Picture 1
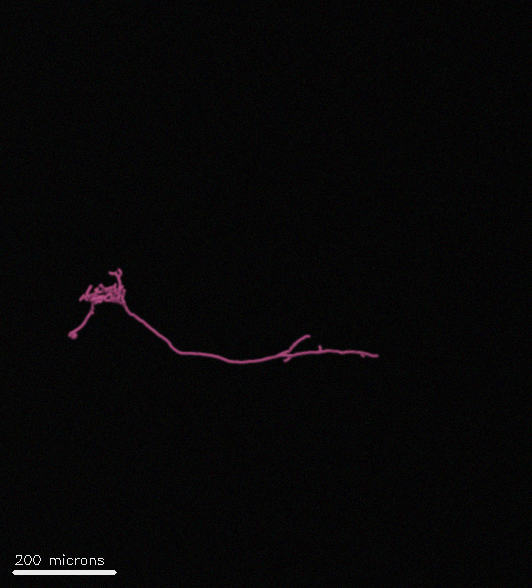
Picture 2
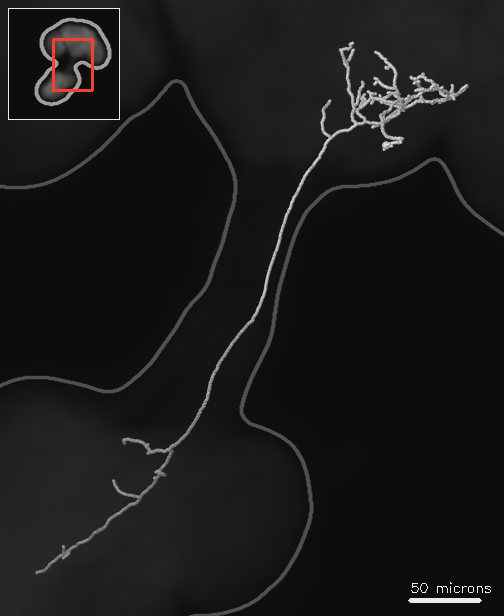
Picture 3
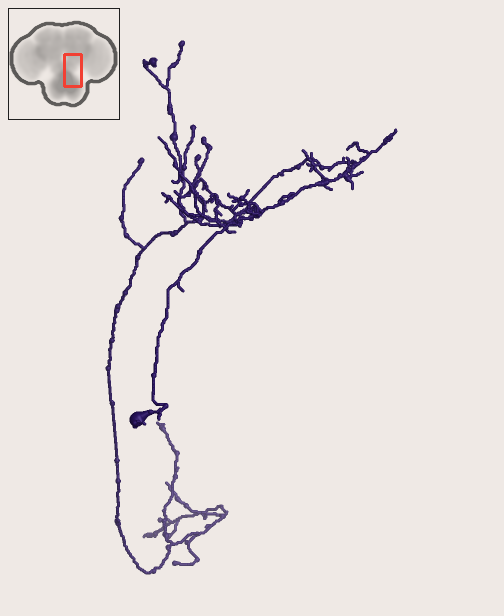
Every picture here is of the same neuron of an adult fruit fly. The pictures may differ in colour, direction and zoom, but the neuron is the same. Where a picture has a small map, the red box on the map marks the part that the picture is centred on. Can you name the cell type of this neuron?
DNg08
